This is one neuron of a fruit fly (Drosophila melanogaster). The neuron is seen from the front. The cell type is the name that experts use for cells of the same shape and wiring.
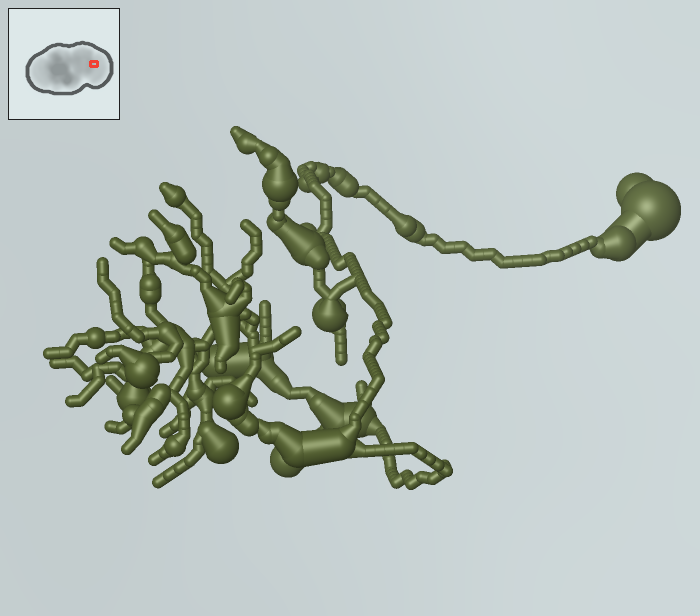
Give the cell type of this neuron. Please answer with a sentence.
The cell type is T5b.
